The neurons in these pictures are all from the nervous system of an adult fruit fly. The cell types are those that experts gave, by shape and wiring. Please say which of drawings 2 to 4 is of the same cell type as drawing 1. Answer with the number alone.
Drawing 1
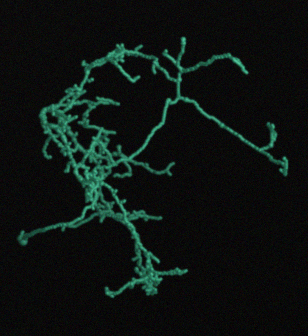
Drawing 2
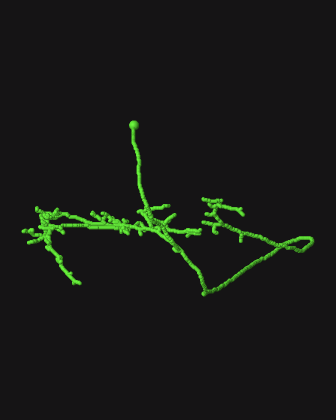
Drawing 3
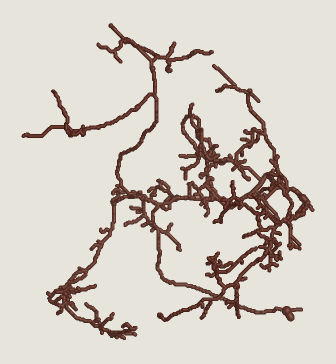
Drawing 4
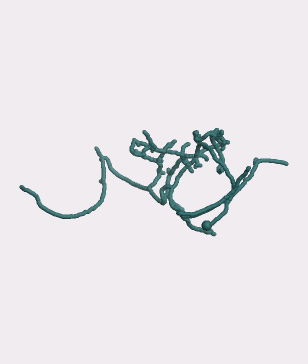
3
